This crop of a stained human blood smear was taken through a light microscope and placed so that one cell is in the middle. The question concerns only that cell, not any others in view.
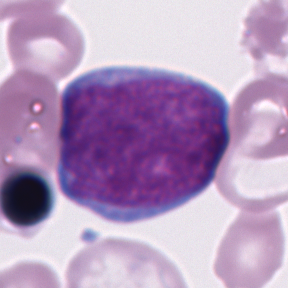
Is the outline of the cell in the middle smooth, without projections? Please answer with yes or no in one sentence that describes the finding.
Yes, a smooth outline without projections belongs to this cell.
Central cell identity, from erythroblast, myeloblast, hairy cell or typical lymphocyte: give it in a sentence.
The cell at the centre of the field is a myeloblast.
